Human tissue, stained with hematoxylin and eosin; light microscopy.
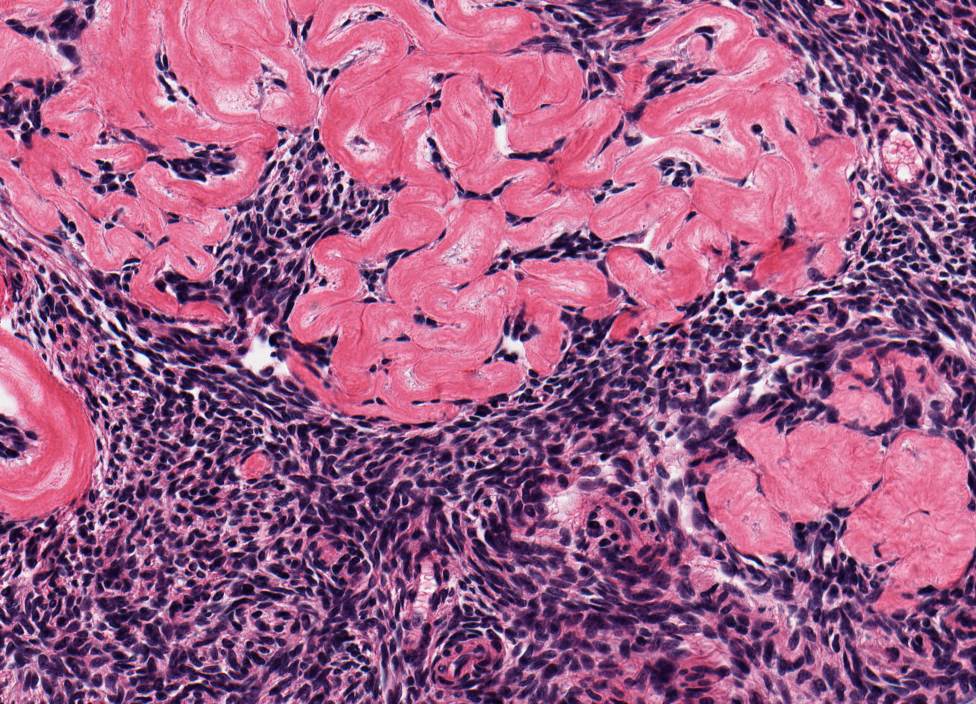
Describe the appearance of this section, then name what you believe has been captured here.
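Upper half: large mass of wavy, convoluted bands of bright pink glassy material, folding back and forth like a tangled ribbon. Smaller cluster of lobulated pink glassy material at right side, toward lower right. Bands largely acellular; only scattered thin dark nuclei squeezed into narrow clefts between folds. Stromal spindle cells in short interlacing, swirling streams, not parallel sheets. Tissue: ovary.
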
